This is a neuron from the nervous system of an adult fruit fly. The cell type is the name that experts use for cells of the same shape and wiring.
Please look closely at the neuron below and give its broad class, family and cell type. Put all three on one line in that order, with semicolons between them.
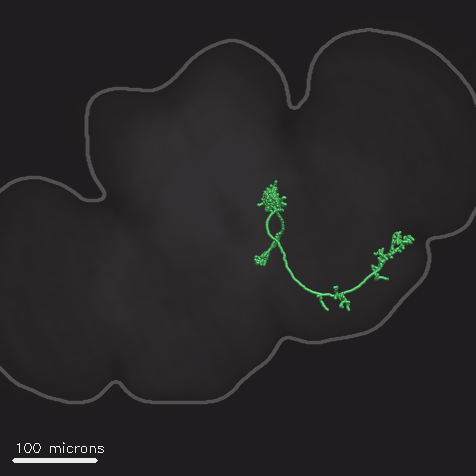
central-brain intrinsic neuron; class ALPN; VA6_adPN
